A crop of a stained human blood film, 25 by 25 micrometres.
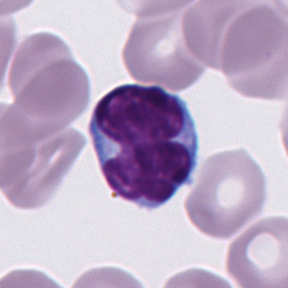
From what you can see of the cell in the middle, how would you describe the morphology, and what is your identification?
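Nucleus first: it fills most of the cell and measures about 11 by 8 micrometres. A deep notch cuts into it from the left side. Chromatin next: dark purple and clumped, with paler patches between the clumps. Cytoplasm last: a scant rim that stains pale blue. This is a typical lymphocyte.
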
